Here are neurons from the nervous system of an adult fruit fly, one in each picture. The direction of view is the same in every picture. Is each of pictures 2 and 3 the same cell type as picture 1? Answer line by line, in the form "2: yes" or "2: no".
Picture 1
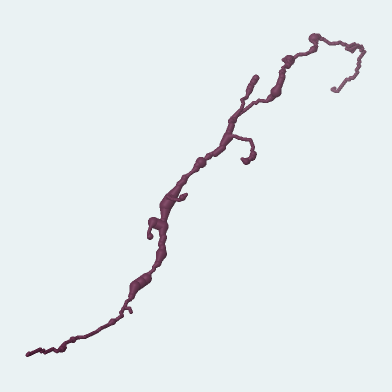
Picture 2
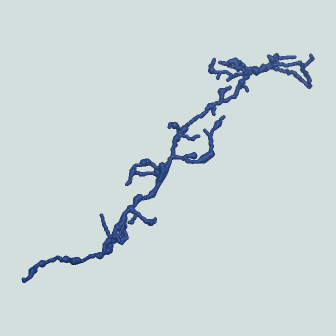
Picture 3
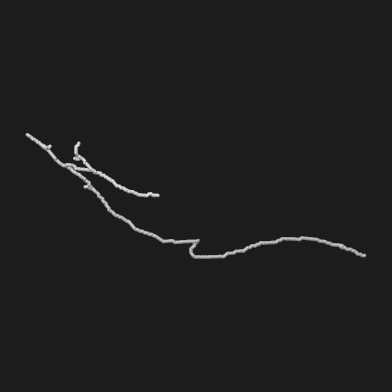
2: yes
3: no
